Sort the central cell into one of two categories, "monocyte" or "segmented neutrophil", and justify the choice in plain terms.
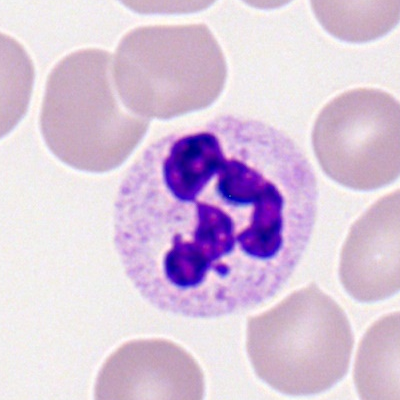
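Segmented neutrophil is the answer, not monocyte. Check the nucleus: more than two separate lobes, joined by narrow strands.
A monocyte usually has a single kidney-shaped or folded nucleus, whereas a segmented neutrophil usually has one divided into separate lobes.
Check the cytoplasm: abundant and pale pinkish-lilac, with fine, small lilac granules scattered evenly through it.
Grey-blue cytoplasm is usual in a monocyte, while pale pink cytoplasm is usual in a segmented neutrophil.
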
